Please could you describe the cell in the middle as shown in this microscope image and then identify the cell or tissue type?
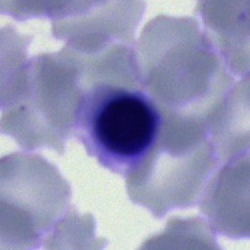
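Its nucleus shows no nucleoli. The cytoplasm is pale purple with no granules, and it forms a rim that's wider on the left side of the nucleus than on the right. That's an erythroblast.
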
